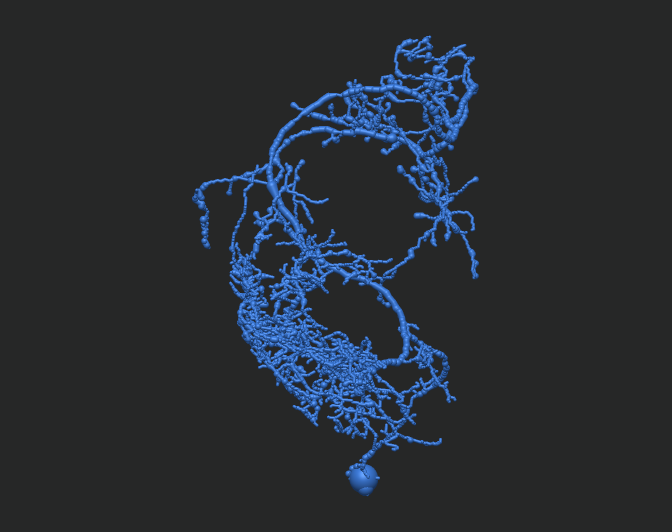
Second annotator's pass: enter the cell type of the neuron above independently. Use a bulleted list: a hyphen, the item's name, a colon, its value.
- cell type: IN12A005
